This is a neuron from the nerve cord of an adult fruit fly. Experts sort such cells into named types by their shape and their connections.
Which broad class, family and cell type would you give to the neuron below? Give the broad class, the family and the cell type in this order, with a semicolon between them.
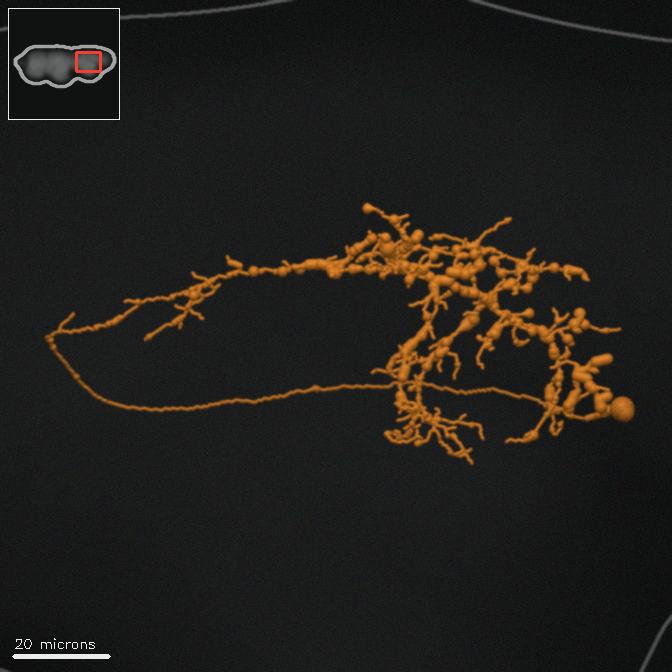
nerve-cord intrinsic neuron; hemilineage 12B; IN12B026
